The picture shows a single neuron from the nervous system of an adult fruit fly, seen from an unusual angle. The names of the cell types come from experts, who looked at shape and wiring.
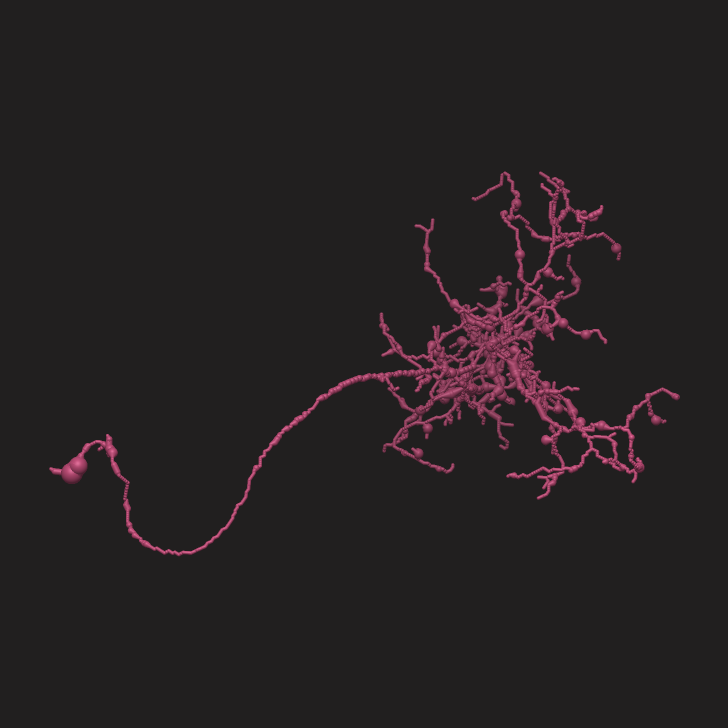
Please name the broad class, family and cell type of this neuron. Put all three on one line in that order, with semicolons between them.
central-brain intrinsic neuron; hemilineage SLPal3_and_SLPal4_dorsal; CB1309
